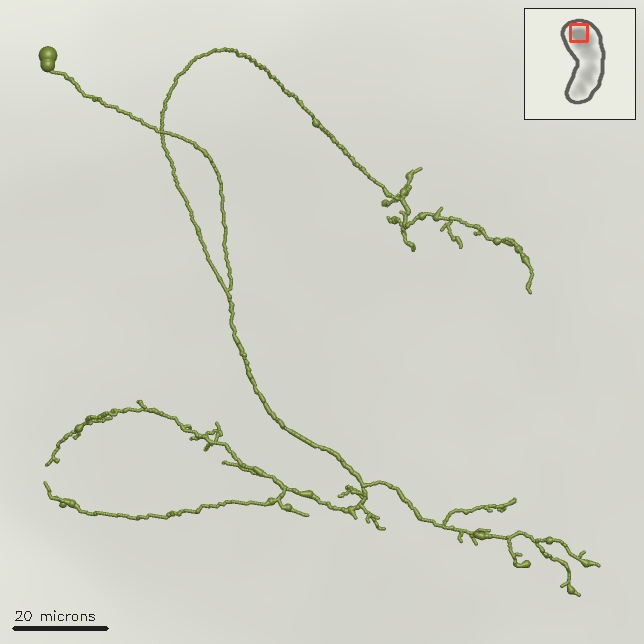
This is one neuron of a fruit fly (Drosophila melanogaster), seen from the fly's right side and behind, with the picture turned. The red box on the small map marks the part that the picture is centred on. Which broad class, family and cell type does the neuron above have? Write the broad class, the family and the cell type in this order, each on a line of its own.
central-brain intrinsic neuron
hemilineage SLPa&l1_lateral
CB1504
